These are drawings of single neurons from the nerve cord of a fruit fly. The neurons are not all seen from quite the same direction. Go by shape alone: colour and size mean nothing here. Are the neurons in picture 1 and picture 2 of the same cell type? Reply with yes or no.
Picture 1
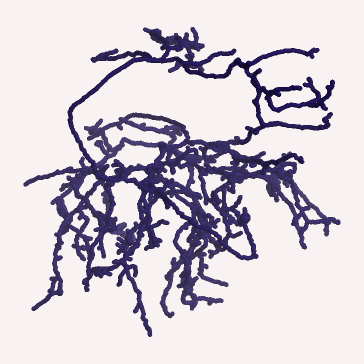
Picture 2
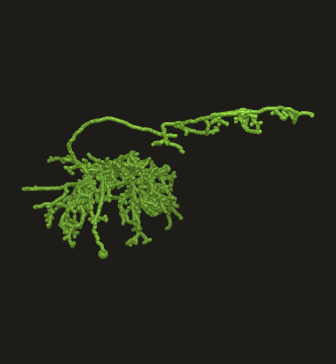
yes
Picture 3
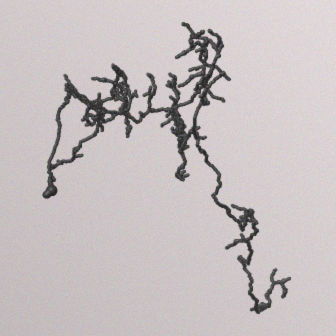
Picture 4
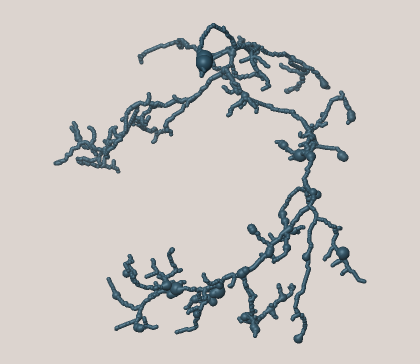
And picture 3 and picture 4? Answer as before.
no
